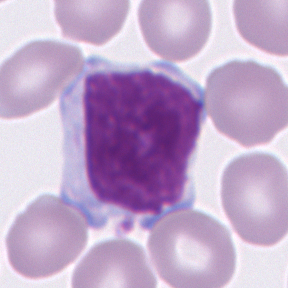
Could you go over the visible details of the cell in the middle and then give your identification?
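Look at the nucleus first: its outline is angular, roughly square, with fairly straight sides. It sits toward the right, which leaves the widest band of cytoplasm on the left. That cytoplasm is pale blue-grey, and small knob-like projections jut from the cell's lower edge. This is a large granular lymphocyte.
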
